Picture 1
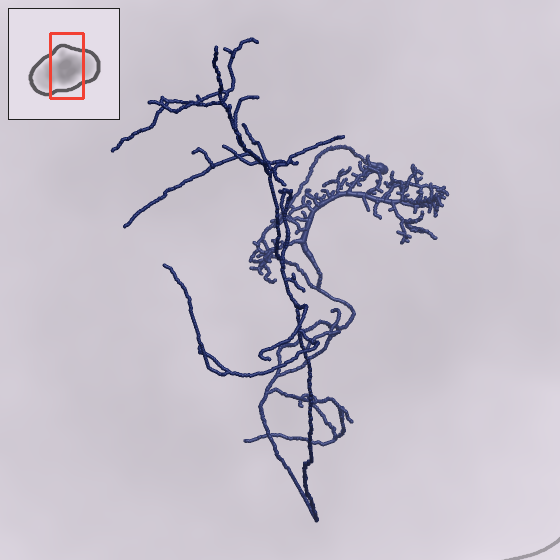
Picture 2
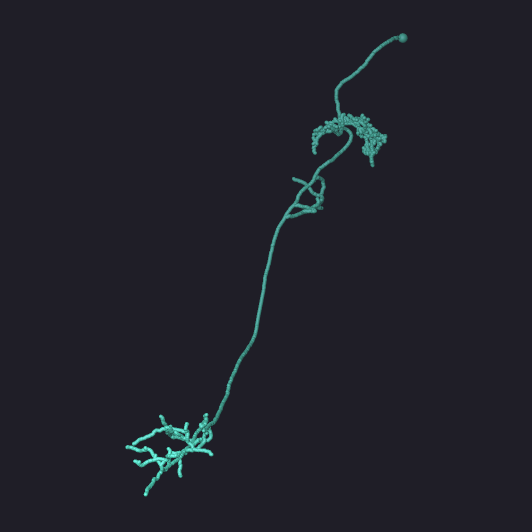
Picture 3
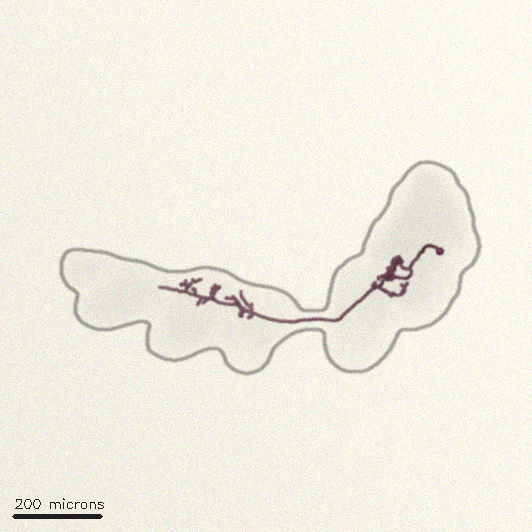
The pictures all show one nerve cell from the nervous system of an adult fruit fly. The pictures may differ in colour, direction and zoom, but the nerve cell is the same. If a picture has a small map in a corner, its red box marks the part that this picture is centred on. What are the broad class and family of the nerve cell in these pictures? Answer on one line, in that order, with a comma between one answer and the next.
descending neuron, hemilineage WEDd1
